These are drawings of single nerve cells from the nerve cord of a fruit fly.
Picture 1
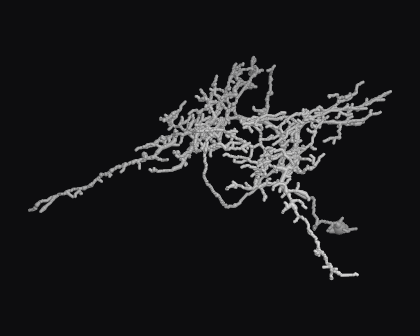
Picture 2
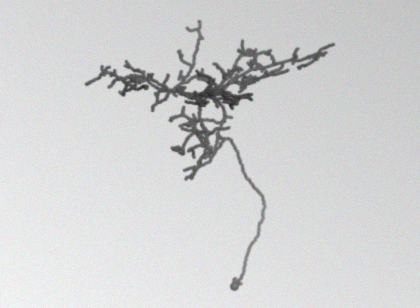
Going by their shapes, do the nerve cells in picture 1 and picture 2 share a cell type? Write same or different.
different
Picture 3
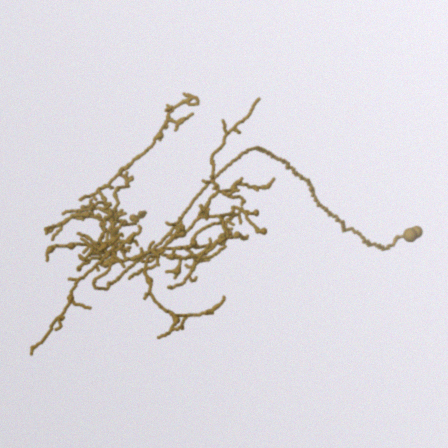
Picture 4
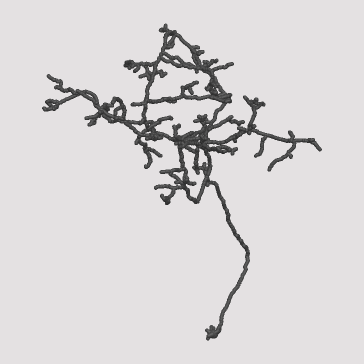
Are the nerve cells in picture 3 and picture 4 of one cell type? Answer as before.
different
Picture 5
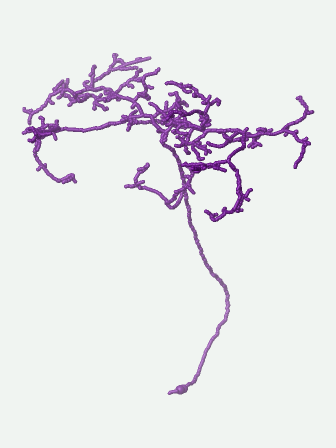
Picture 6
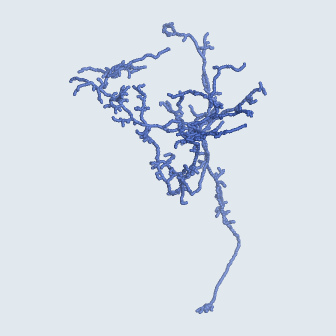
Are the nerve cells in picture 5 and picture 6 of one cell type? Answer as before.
different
